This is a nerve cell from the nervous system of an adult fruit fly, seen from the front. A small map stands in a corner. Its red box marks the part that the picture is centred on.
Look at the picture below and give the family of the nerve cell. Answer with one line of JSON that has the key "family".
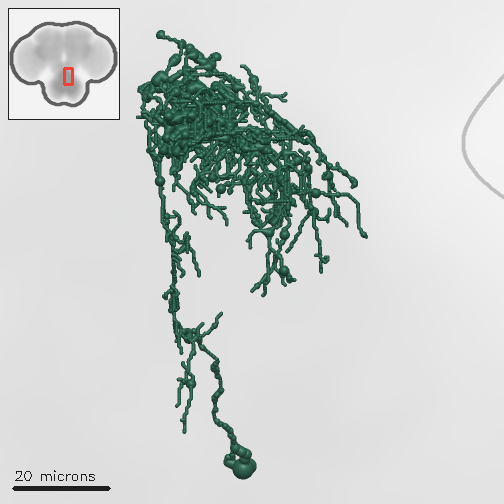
{"family": "hemilineage 02A"}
